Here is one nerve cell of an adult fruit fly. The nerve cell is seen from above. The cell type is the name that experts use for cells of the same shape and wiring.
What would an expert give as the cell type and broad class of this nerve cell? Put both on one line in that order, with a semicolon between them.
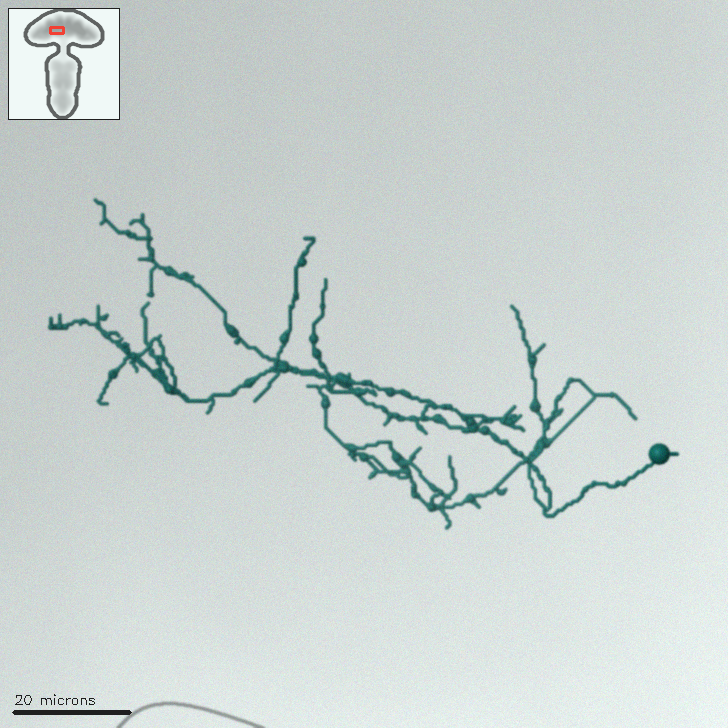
CL231; central-brain intrinsic neuron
